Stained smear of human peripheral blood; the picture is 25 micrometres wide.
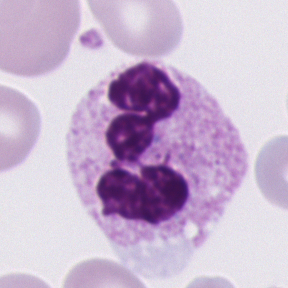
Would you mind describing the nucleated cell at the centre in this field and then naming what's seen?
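Three lobes make up the nucleus, arranged one above another, and its chromatin is dark purple and coarsely clumped. Fine pinkish-lilac granules fill the cytoplasm, apart from a pale zone with few granules at the lower end of the cell. This cell is a segmented neutrophil.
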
